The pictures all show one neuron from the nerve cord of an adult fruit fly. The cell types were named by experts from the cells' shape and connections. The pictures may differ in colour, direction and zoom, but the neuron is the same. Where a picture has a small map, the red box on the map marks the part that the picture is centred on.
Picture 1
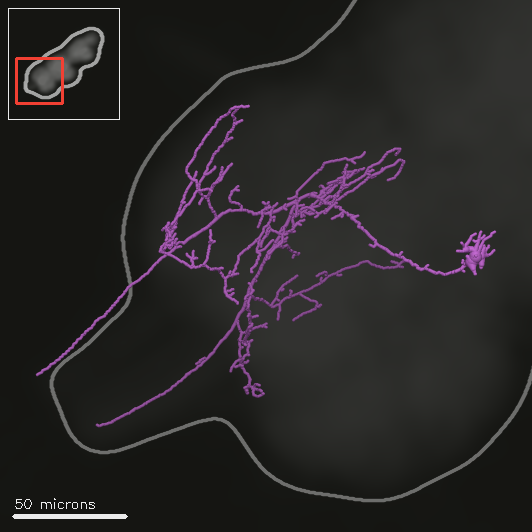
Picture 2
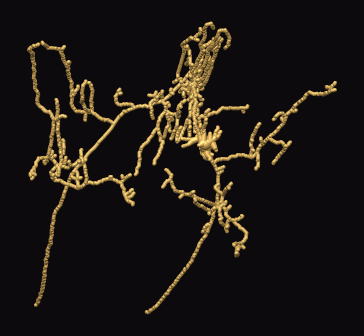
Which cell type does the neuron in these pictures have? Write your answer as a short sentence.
The cell type is EA00B022.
